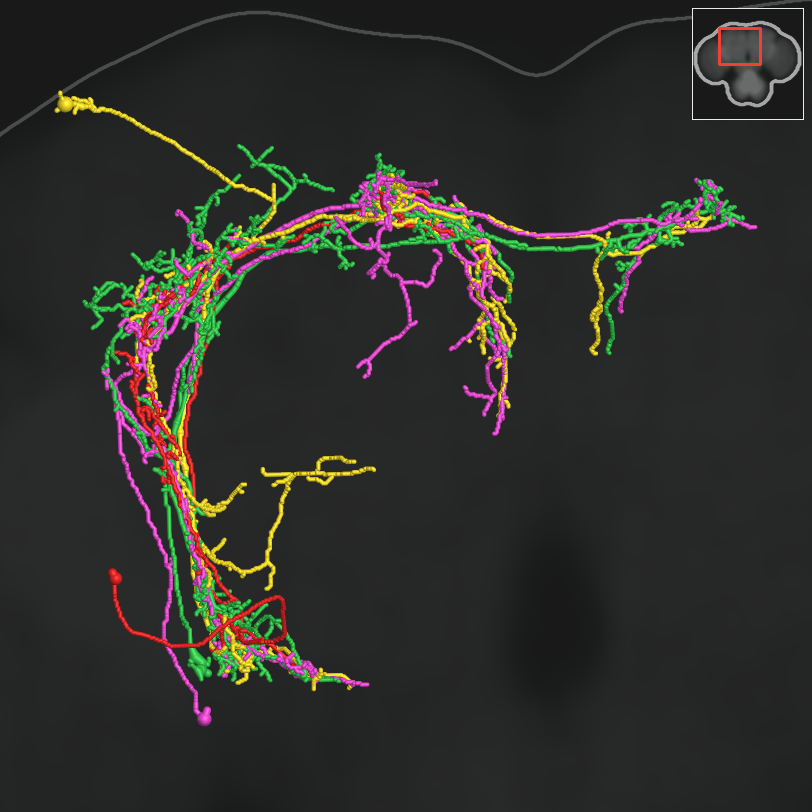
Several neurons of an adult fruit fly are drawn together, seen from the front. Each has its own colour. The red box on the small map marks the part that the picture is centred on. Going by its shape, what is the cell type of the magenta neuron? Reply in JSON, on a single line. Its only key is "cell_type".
{"cell_type": "ATL041"}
